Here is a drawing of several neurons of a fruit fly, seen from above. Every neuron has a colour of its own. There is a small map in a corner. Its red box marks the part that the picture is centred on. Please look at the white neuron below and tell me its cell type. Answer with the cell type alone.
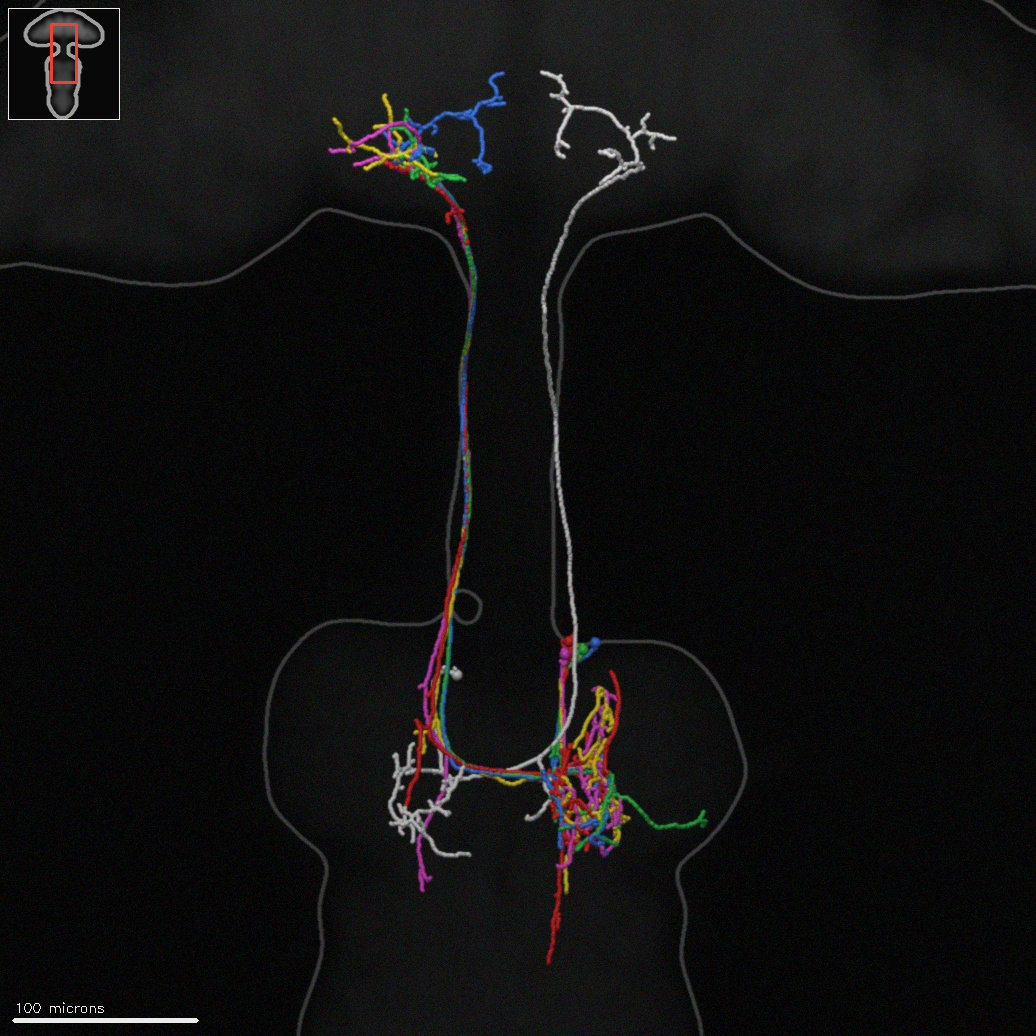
AN07B101_a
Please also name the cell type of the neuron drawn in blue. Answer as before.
AN07B101_c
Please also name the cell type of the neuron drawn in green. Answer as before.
AN07B101_b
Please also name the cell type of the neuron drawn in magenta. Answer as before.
AN07B078_b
